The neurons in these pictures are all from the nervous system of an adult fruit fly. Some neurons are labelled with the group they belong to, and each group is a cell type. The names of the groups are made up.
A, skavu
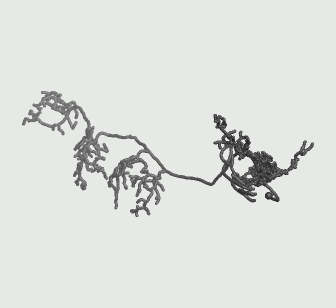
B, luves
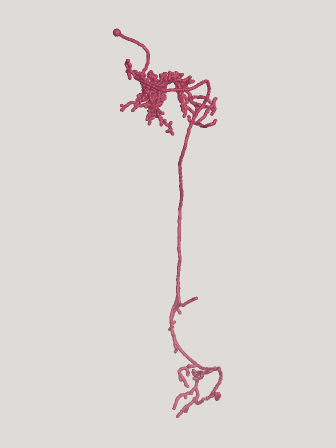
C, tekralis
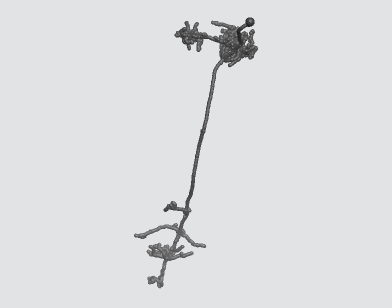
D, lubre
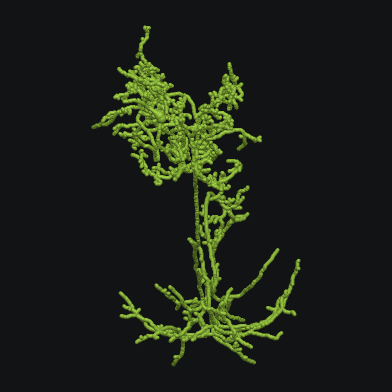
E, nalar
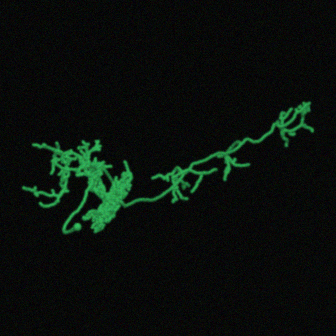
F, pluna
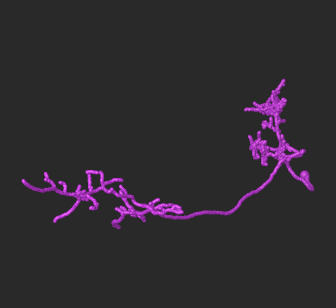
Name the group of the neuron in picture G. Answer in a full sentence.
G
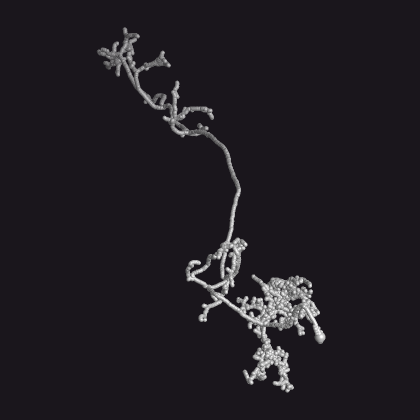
It belongs to nalar.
